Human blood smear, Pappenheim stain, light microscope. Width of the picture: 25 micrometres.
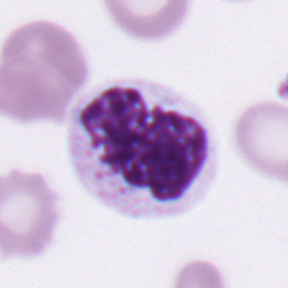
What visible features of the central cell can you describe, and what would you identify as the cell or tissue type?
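Taking each feature in turn: the outline is round and smooth; the nucleus consists of two broad lobes lying side by side; its chromatin is dark purple and coarsely clumped; and the cytoplasm holds small, fine pink-red granules. This is a segmented neutrophil.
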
